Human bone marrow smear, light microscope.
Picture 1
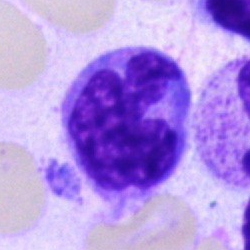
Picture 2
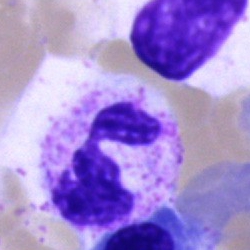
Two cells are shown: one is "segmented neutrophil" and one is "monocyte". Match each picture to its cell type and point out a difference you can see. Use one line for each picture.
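Picture 1 is a monocyte. The nucleus fills most of the cell.
Picture 2 is a segmented neutrophil. The cytoplasm is plentiful and very pale.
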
